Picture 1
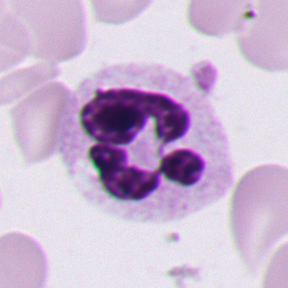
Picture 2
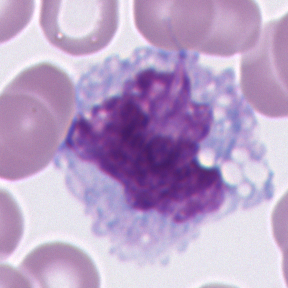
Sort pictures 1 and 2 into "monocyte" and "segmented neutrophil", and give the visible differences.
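Picture 1 holds the segmented neutrophil; the monocyte is in picture 2. Start with the nucleus in picture 1: several lobes ring a pale central space, the chromatin is dark purple and densely clumped, and no nucleoli are visible.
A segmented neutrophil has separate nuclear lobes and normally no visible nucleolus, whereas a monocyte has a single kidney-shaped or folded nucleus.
The cytoplasm is plentiful in both cells, pale pinkish-lilac in picture 1 and pale grey-blue in picture 2.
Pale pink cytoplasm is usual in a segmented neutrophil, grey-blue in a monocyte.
The granules differ as well: picture 1 shows fine, evenly scattered lilac granules, while picture 2 holds no coarse coloured granules.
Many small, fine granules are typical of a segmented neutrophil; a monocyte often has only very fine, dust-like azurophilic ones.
Picture 2 also has several clear round vacuoles lying to the lower right of its nucleus. Last, the outlines: round and smooth in picture 1, irregular with a frayed, ruffled edge in picture 2.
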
